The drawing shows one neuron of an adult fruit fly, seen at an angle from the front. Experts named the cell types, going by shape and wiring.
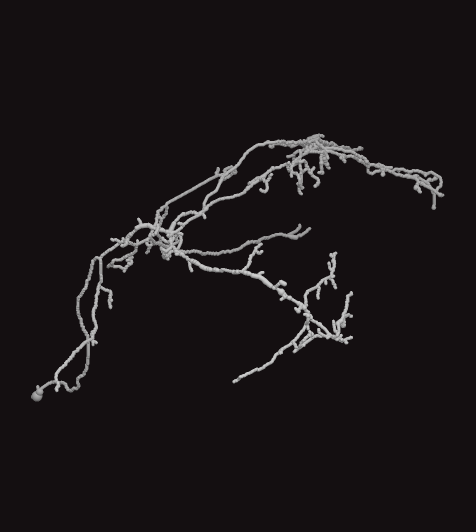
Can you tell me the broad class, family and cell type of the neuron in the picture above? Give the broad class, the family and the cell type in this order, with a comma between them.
nerve-cord intrinsic neuron, hemilineage 12A, IN12A043_c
